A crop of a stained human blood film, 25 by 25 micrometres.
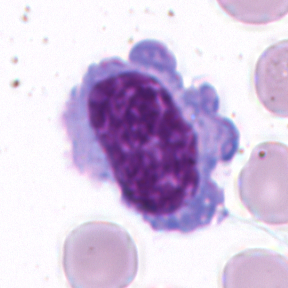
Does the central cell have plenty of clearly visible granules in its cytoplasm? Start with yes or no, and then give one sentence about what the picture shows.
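No. No distinct granules are visible in the cytoplasm.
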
